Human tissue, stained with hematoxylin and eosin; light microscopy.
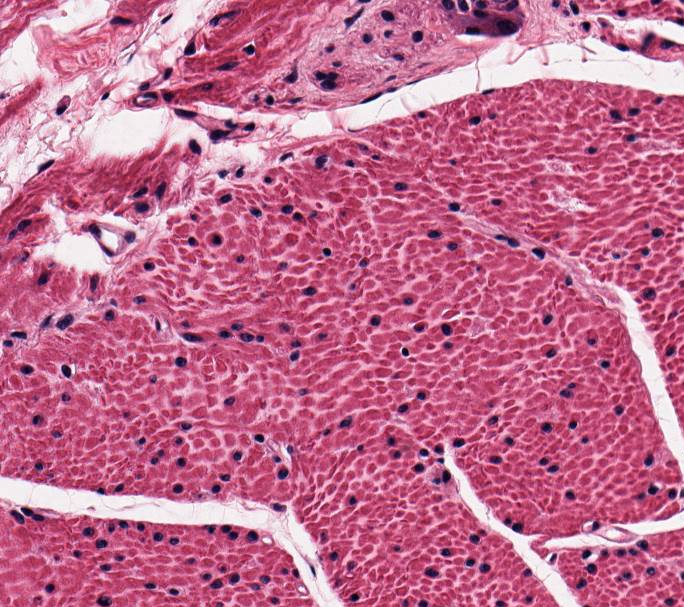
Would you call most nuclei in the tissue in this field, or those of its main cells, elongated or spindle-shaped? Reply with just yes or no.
No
